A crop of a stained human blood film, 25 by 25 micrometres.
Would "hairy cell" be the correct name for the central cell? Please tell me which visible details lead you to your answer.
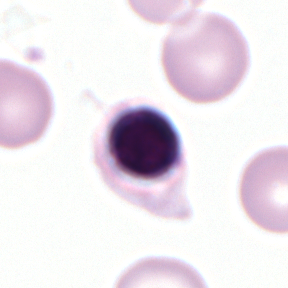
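The round nucleus, about 6 micrometres across, goes with normoblast.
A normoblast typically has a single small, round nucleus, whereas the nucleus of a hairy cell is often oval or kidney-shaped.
The pink cytoplasm, close in colour to the nearby red cells, favours normoblast over hairy cell.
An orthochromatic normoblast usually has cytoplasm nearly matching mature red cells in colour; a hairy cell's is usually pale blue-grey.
No granules are seen, in keeping with normoblast.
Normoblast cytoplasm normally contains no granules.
No nucleoli are visible, which does not tell against hairy cell.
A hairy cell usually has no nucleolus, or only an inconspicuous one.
Also seen are very dark, dense chromatin, an irregular outline tapering to a point at the lower right, and a thin pale strand from the upper left edge. The cell is therefore a normoblast, not a hairy cell.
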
